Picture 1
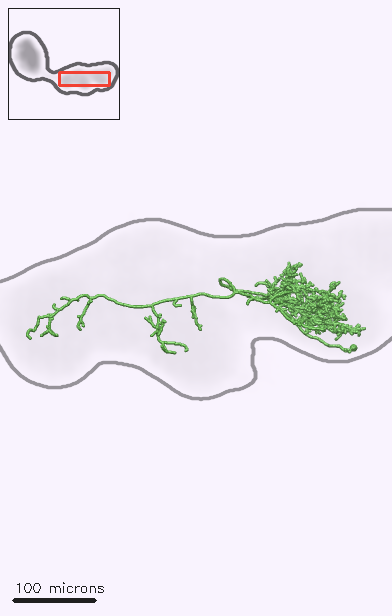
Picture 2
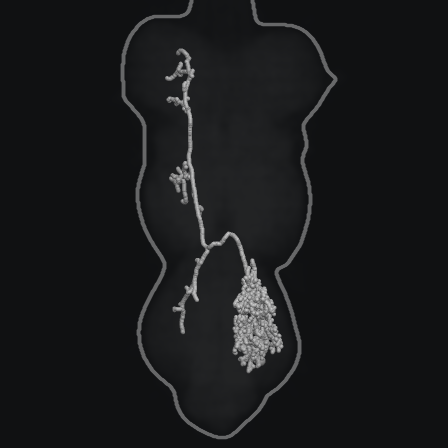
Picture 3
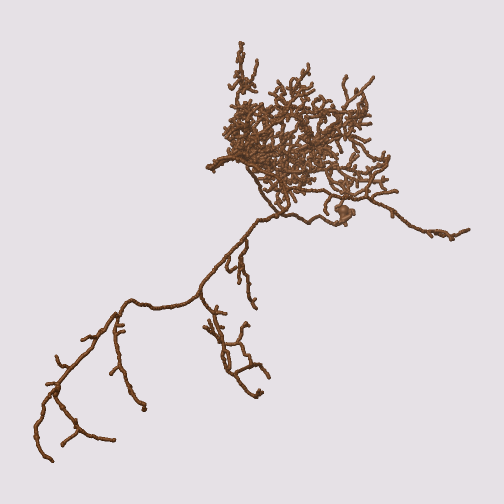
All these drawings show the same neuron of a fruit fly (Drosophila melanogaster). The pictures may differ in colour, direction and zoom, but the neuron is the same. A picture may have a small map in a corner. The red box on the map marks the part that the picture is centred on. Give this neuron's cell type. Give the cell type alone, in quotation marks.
"IN07B013"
